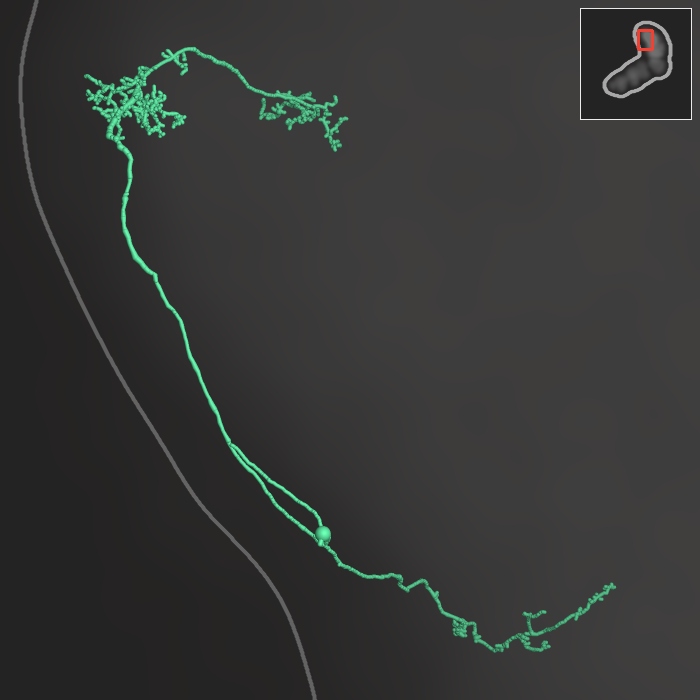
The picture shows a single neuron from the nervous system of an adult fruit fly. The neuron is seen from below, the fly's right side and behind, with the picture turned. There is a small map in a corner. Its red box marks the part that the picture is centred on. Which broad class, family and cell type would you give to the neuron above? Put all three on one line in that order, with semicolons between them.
visual projection neuron; LLPC; LLPC2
